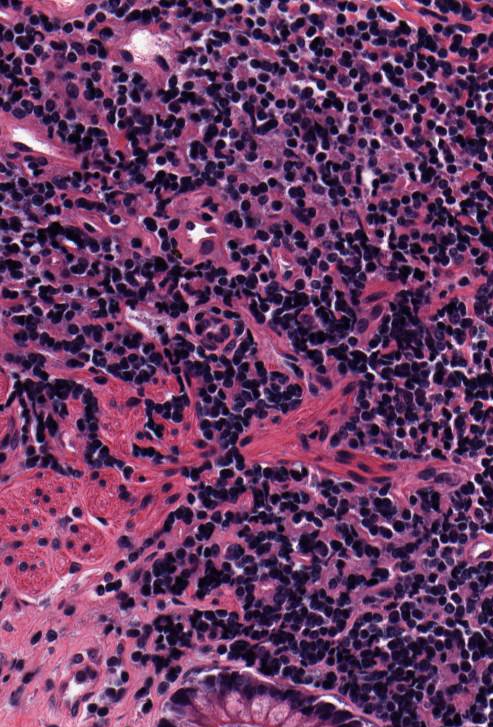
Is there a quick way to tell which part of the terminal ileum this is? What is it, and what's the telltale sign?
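This is lymphoid tissue. See how dense sheets of small lymphocytes fill most of the field, with small round dark nuclei and scant cytoplasm.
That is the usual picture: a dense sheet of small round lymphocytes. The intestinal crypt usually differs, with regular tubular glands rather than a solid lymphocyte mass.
Thin pink smooth muscle strands run obliquely through the centre; at lower left, smooth muscle bundles are cut in cross-section.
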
